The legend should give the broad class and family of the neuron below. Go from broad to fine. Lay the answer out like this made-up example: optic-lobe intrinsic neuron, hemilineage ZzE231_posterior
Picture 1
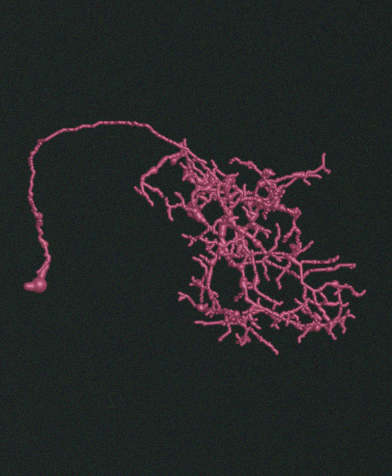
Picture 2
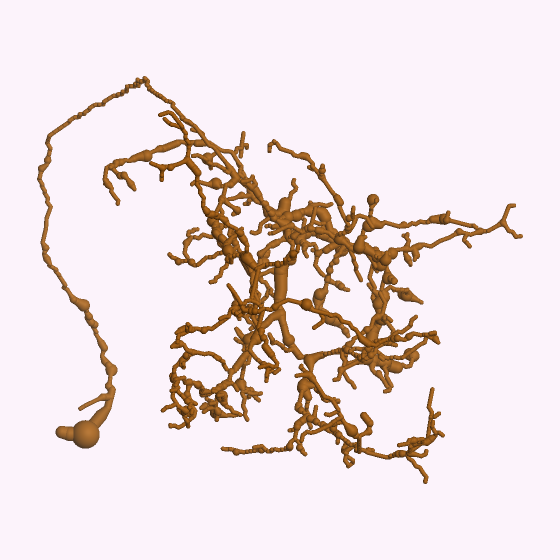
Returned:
nerve-cord intrinsic neuron, hemilineage 21A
